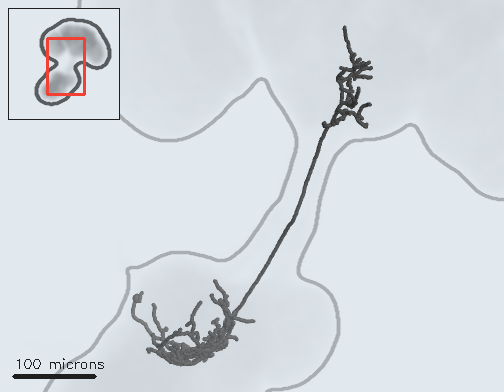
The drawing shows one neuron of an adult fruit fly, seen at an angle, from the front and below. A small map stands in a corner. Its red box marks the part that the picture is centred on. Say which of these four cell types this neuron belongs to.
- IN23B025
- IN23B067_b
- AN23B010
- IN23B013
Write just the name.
AN23B010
